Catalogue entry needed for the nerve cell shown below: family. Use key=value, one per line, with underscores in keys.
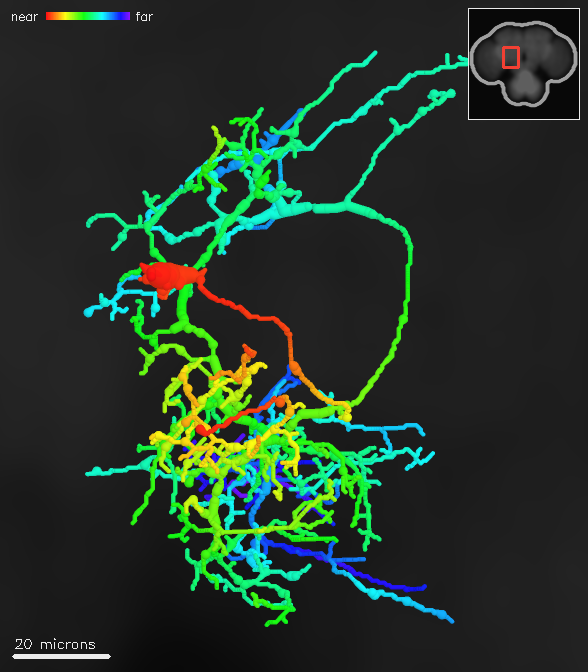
family=hemilineage ALl1_ventral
